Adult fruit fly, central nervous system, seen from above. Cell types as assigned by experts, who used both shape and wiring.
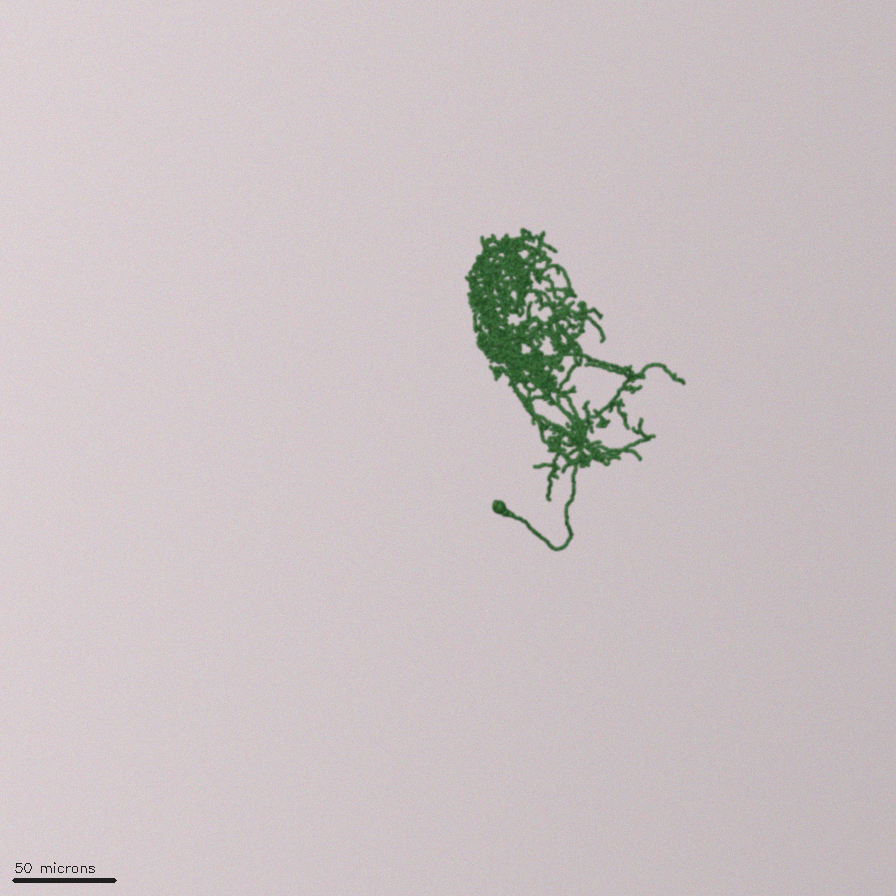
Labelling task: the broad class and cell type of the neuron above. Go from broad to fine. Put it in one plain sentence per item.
A central-brain intrinsic neuron, type SMP376.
